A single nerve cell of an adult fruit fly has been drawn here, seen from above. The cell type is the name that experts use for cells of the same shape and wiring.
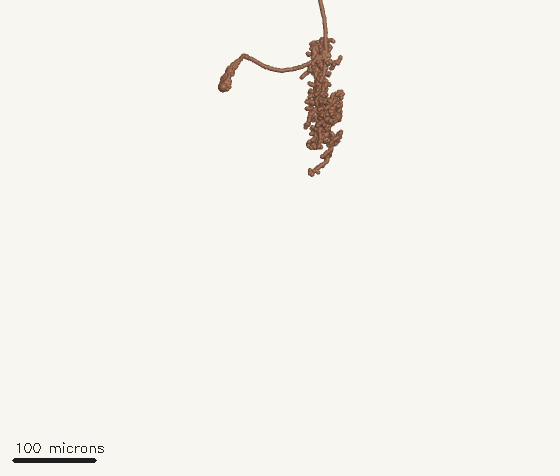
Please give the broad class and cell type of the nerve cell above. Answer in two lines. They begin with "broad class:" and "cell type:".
broad class: motor neuron of the nerve cord
cell type: ADNM1 MN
